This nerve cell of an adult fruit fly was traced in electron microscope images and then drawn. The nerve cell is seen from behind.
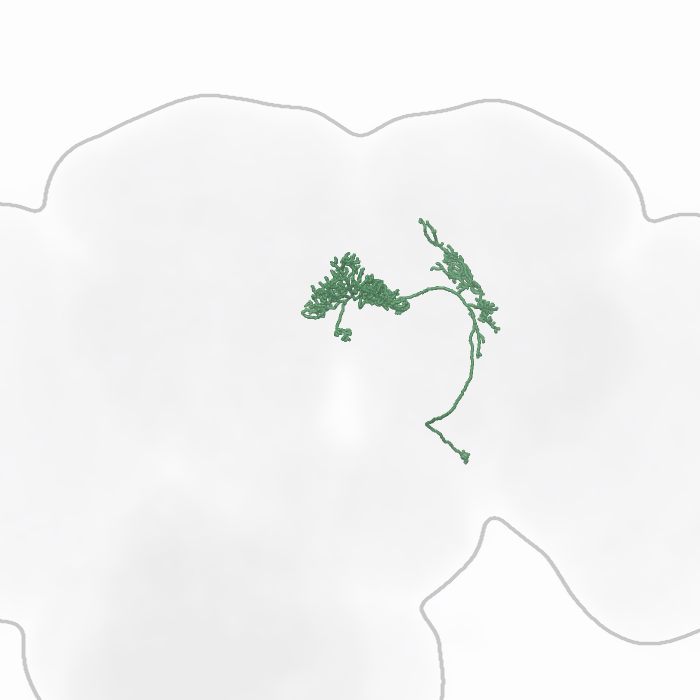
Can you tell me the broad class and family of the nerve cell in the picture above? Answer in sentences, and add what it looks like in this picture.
This is a central-brain intrinsic neuron. The family is hemilineage LALv1_dorsal. As drawn here it is about as wide as it is tall.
